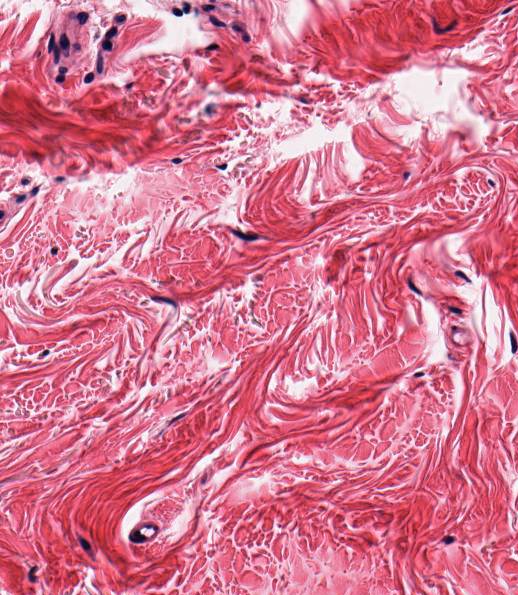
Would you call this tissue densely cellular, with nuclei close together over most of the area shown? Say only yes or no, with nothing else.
No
